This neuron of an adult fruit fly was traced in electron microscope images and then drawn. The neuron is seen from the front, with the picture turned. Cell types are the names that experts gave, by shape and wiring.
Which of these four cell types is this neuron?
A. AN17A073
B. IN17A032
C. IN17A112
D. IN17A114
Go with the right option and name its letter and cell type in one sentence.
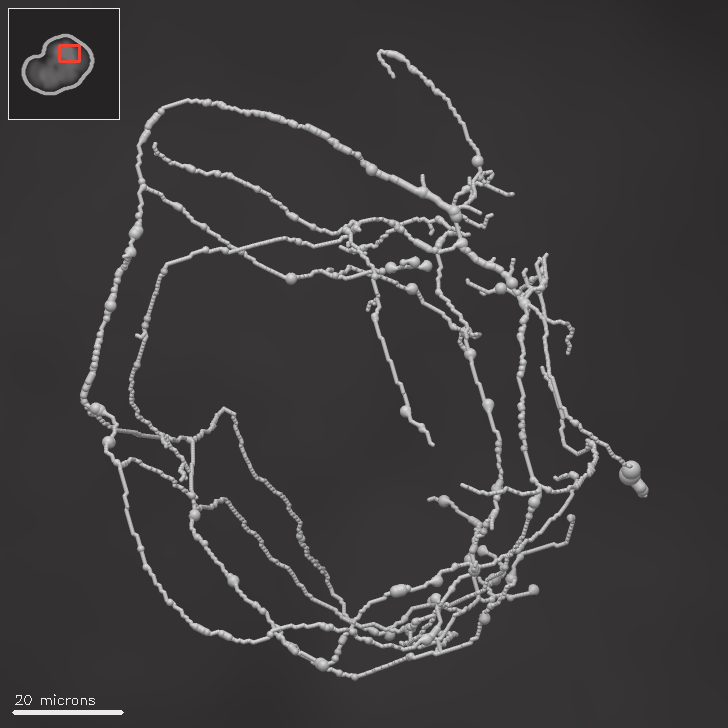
The neuron is of the IN17A114 cell type, which is option D.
